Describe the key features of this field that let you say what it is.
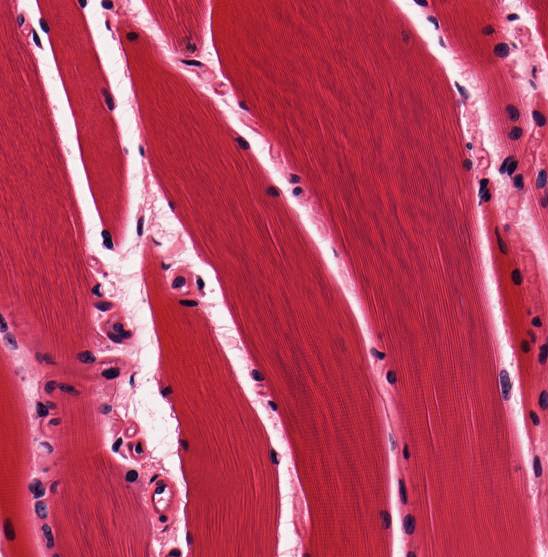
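Skeletal muscle fills this field, I'd judge. Its fibres are long, parallel and strongly eosinophilic, cut lengthwise and running steeply from upper left toward lower right.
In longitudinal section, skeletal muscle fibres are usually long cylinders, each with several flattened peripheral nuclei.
And yes, the nuclei here are flattened and sit at the fibre edges rather than the centres. On the left, pale loose connective tissue between fibres holds small blood vessels with dark nuclei.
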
